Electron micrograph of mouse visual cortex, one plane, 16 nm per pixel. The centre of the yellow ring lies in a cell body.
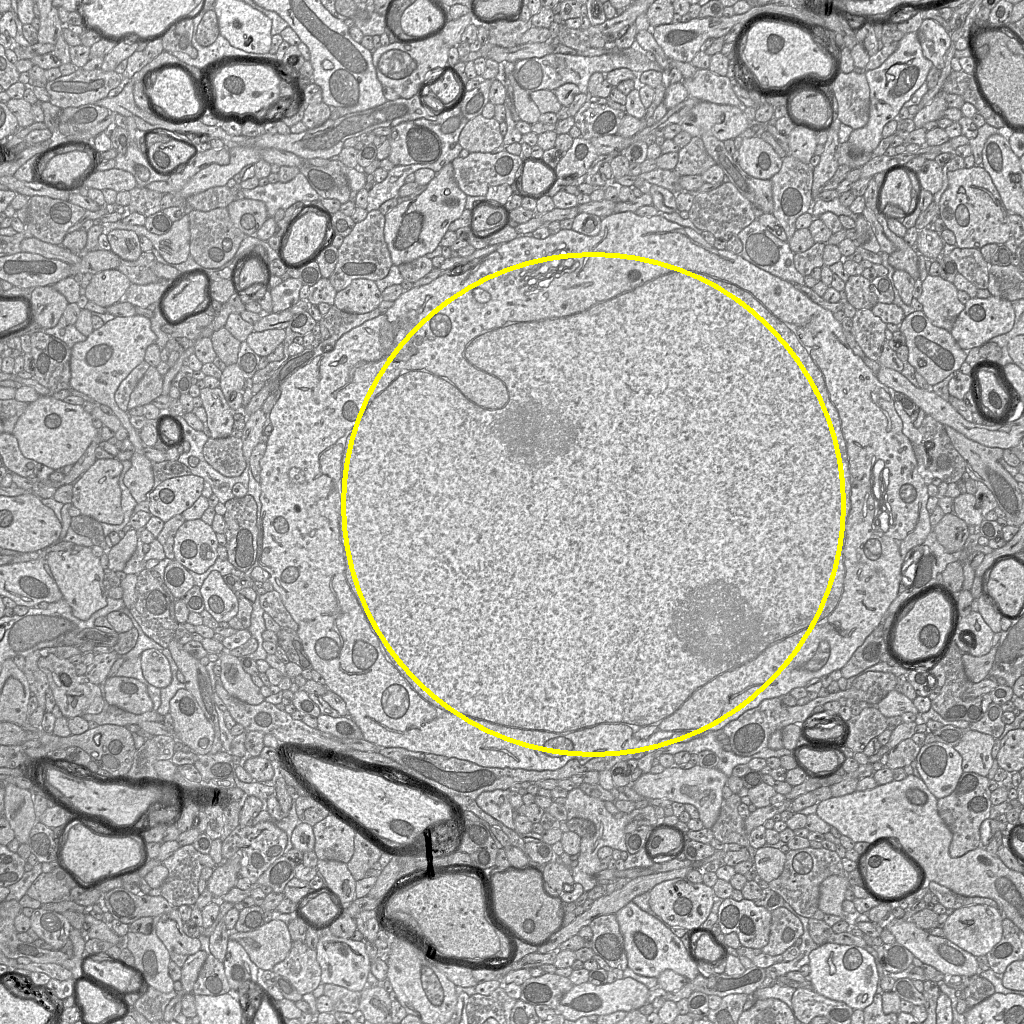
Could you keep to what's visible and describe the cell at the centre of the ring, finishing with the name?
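A large, rounded nucleus fills almost the whole ring. Its envelope folds deeply inward at upper left. Chromatin is pale, finely granular, without dark clumps along the envelope. Two rounded grey patches, denser than the surrounding nucleoplasm, are present. The cell is an excitatory neuron.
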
